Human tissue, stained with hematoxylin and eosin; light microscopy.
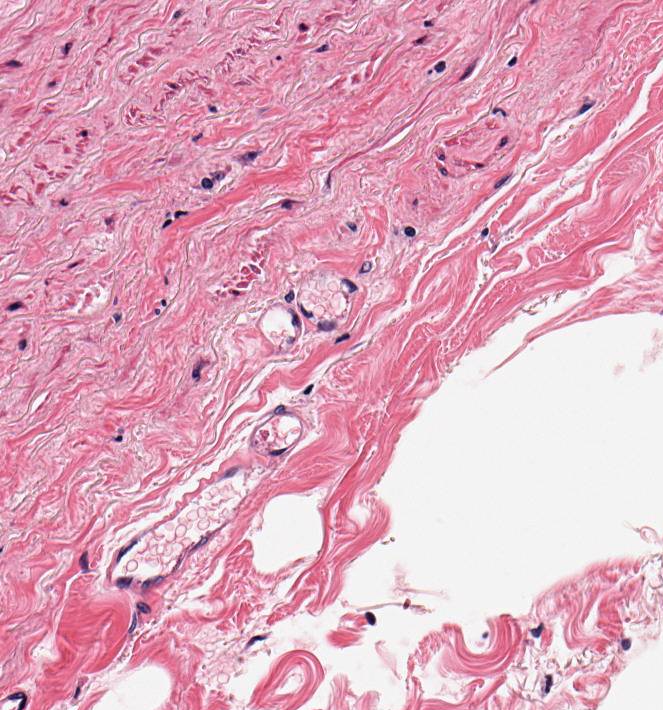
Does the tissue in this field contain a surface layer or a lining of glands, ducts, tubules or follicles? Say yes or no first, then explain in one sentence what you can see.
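No. The whole field is collagenous connective tissue with no epithelium anywhere in it.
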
